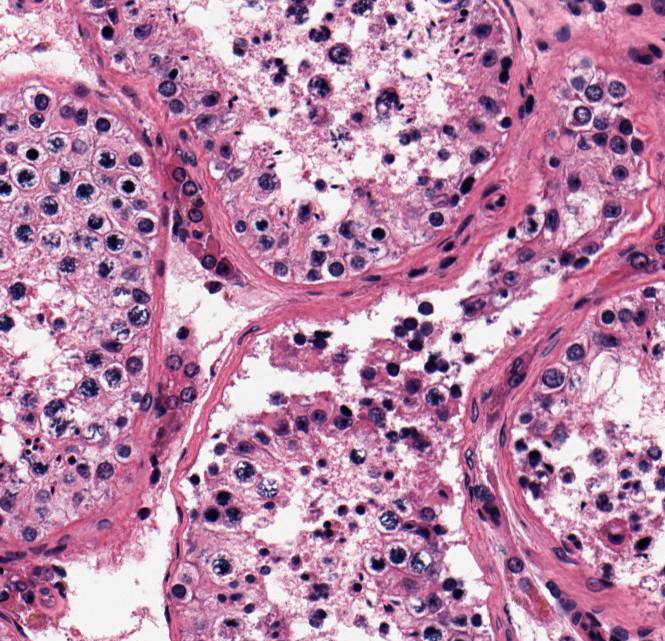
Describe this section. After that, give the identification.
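See how rounded tubules, cut across, fill most of the field, separated by narrow bands of stroma. Each is lined by stratified epithelium several cells deep, from wall to centre. Notice large round cells with coarse, clumped, thread-like chromatin in its middle layers, and small round cells with dark condensed nuclei mostly toward the centres. This is testis.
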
